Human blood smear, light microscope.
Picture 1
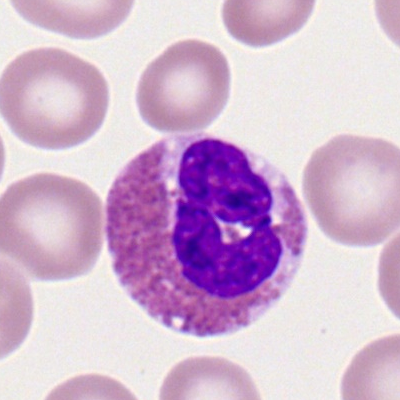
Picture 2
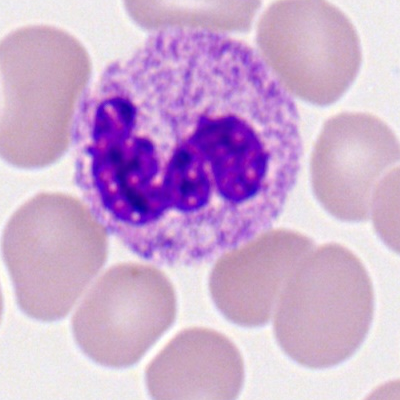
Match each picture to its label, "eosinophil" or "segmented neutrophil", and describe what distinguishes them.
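The eosinophil is the cell of picture 1, and the segmented neutrophil that of picture 2. Nuclear lobes: the eosinophil's nucleus is divided into two, while the segmented neutrophil's has several lobes joined in a chain, running in a row from left to right across the cell.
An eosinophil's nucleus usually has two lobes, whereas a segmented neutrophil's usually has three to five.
Chromatin: dense and dark purple in the eosinophil, dark purple and coarsely clumped in the segmented neutrophil. Nucleoli: none is visible in either cell.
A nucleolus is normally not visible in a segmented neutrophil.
Granules: the eosinophil's cytoplasm is packed with orange-pink granules.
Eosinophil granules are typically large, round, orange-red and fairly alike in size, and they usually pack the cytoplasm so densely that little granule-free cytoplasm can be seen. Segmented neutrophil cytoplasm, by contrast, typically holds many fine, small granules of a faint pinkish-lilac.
Cytoplasm: in the eosinophil it forms a wide band on the left side of the nucleus; in the segmented neutrophil it is plentiful and pale pinkish-lilac. Outline and surroundings: the eosinophil has a round, smooth outline, and pale red cells without nuclei lie around the segmented neutrophil on all sides.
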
